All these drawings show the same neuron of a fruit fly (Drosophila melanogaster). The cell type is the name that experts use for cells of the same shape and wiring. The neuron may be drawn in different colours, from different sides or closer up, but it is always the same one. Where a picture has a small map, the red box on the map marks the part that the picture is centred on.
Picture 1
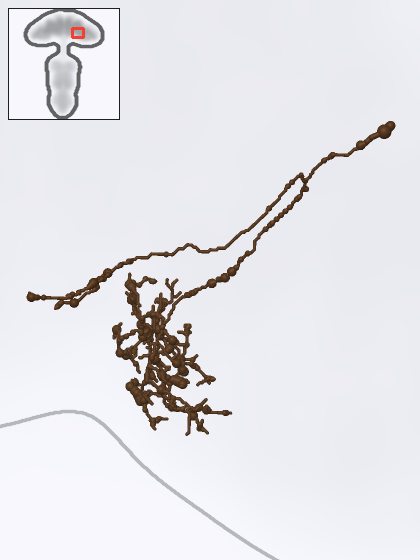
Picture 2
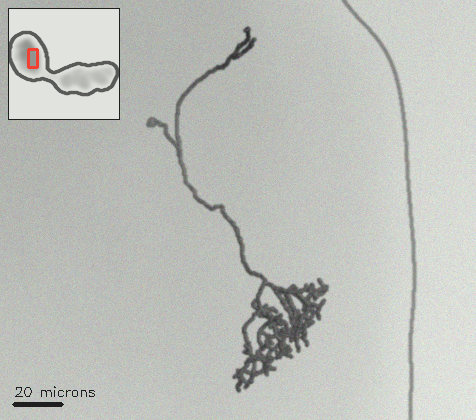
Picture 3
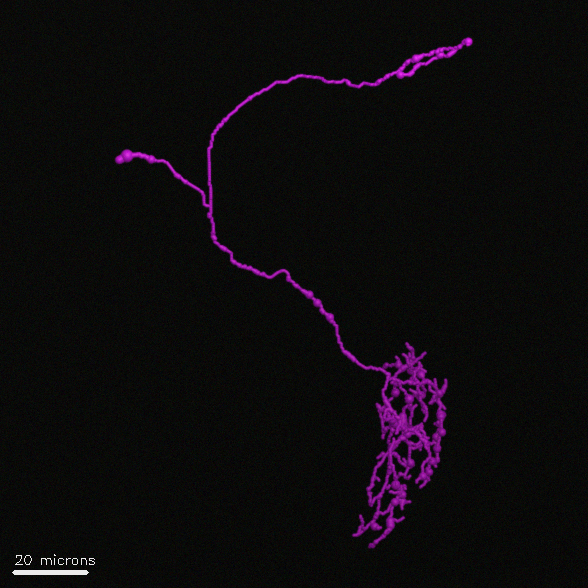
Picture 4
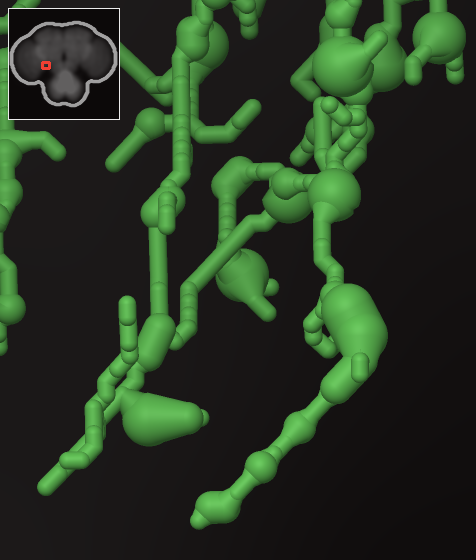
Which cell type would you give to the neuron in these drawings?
LC20a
